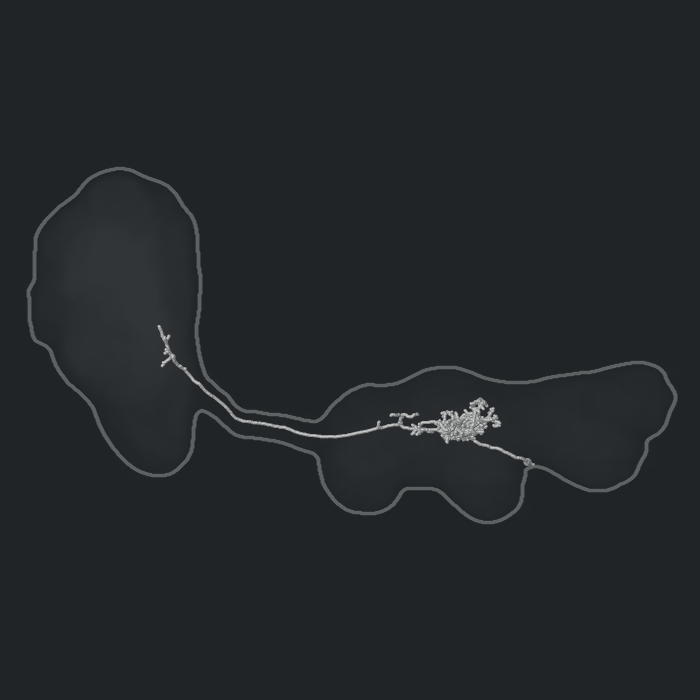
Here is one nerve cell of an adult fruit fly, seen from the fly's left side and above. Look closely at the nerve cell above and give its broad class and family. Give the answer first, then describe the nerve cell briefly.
It is an ascending neuron. The family is hemilineage 03B. In this view it is more than twice as wide as it is tall.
